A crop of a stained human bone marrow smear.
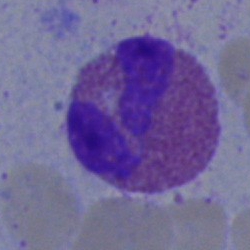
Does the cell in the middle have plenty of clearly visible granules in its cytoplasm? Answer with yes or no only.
Yes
